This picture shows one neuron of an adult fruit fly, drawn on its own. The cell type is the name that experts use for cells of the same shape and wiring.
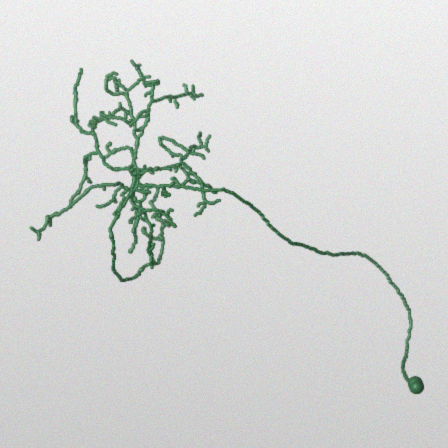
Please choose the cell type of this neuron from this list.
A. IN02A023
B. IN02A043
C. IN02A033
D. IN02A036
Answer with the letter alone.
B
